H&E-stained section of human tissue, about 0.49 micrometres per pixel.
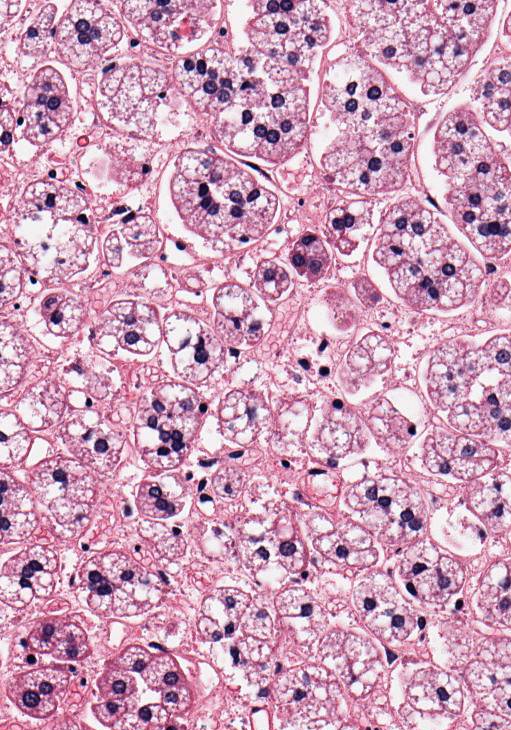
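Adrenal gland, arranged in solid nests that form no central lumens. Thin, delicate pink septa separate the nests and carry scattered small flattened dark nuclei. The nuclei are small, round and darkly stained, fairly uniform in size from cell to cell across the field.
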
